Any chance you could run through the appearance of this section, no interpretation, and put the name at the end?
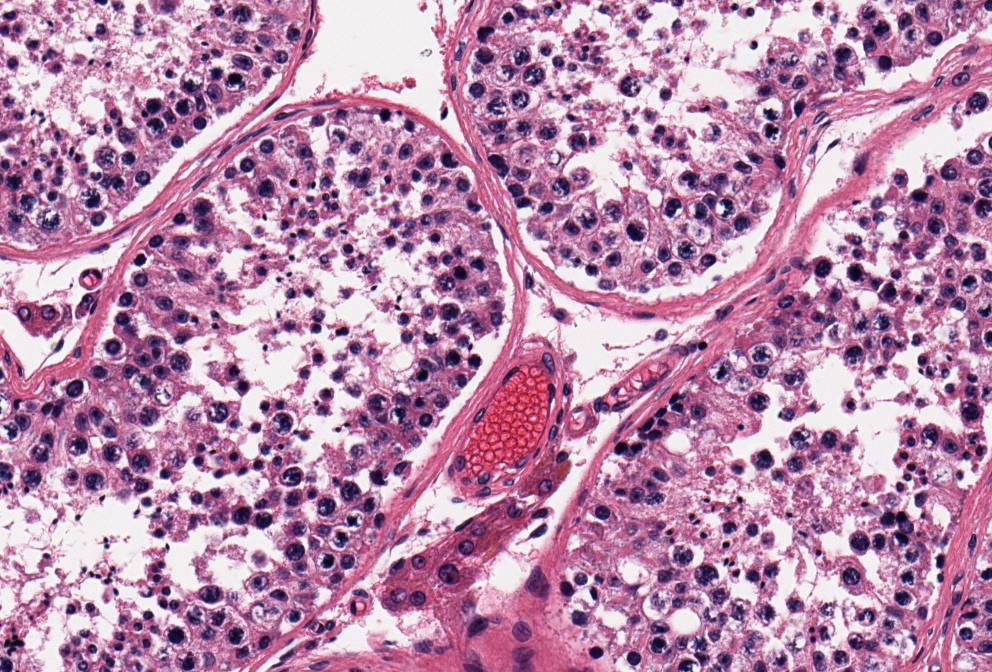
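Large rounded tubules, cut across, fill the field, separated by narrow strips of interstitial tissue. Each has a thin pink layered wall with flattened, elongated nuclei. Many cells inside have large round nuclei with coarse, dark, clumped chromatin. At bottom centre, between tubules, a cluster of polygonal cells has abundant pink cytoplasm and round nuclei. Testis.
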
